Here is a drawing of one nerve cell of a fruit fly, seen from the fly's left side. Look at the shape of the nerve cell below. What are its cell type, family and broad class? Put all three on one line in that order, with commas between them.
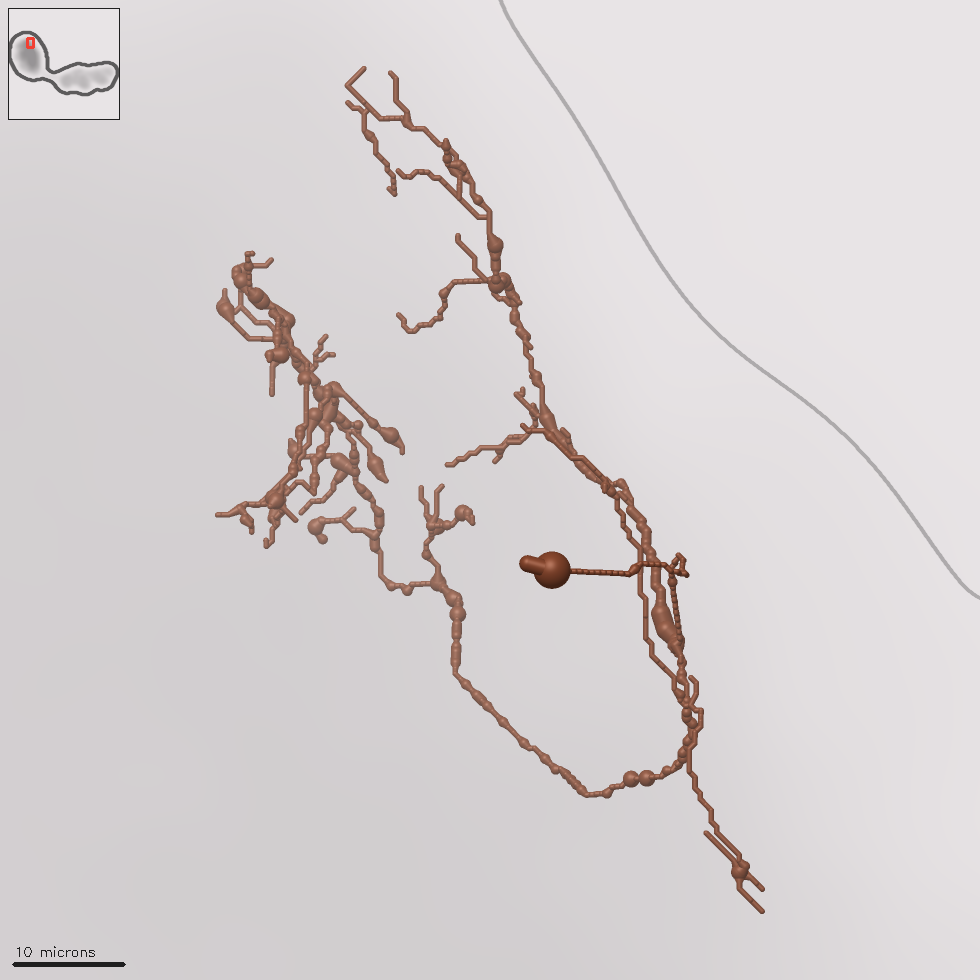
SLP324, hemilineage LHp2, central-brain intrinsic neuron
